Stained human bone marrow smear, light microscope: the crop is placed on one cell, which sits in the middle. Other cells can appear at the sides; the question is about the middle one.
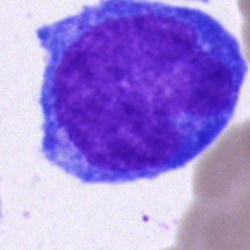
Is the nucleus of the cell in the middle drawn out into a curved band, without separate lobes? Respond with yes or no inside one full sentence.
No, the nucleus is not a curved band but one compact round or oval mass.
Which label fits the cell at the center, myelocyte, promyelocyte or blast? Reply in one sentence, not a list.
At the crop's centre, the cell is a blast.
